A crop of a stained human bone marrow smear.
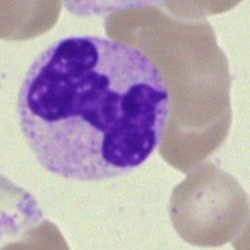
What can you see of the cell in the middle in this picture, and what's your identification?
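Round, smooth outline here, and the chromatin's dark purple and coarsely clumped. No nucleoli showing in the nucleus either. It's a segmented neutrophil.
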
